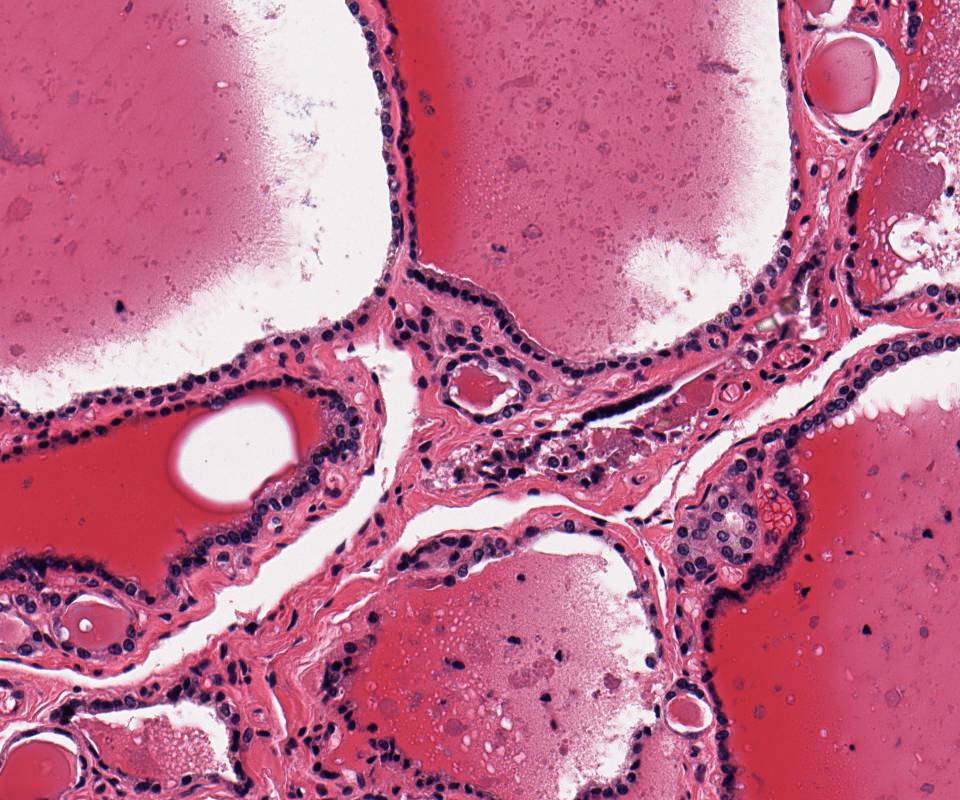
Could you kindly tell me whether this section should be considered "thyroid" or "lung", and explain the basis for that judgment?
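This section is thyroid. Most of the field consists of large follicles filled with colloid, separated by narrow bands of stroma.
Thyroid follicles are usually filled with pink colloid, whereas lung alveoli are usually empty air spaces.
The large follicles are lined by a single layer of flattened to low cuboidal cells with small, round, dark nuclei.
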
